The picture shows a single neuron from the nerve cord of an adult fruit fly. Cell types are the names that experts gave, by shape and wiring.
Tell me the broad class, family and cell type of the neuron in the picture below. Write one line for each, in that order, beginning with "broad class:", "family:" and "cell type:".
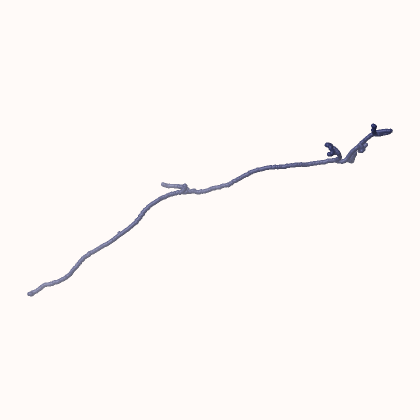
broad class: sensory neuron entering the nerve cord
family: class mechanosensory proprioceptive
cell type: SNpp42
